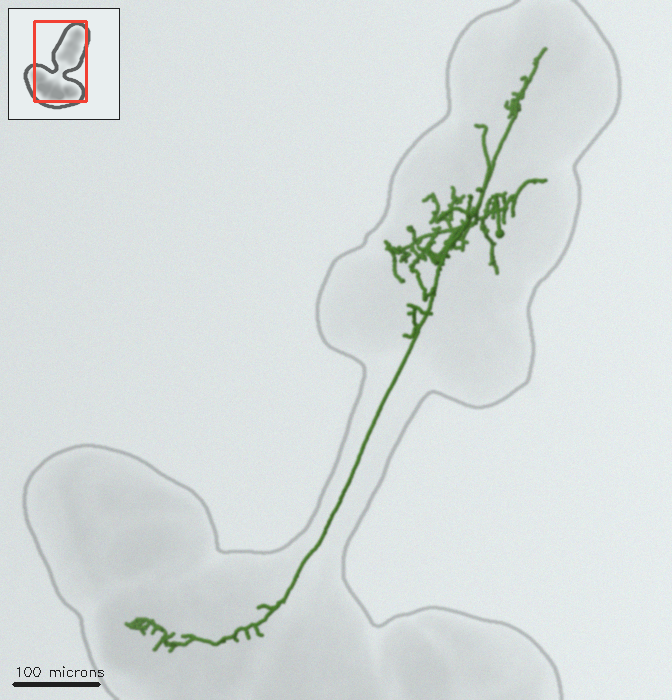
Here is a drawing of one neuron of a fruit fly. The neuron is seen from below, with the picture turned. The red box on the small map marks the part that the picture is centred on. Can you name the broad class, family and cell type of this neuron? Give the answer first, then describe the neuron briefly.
Its broad class is ascending neuron. The family is hemilineage 05B. The cell type is AN05B052. It reaches both the brain and the nerve cord, passing through the neck. By the scale bar it is about 700 microns tall in this view. Dozens of branch ends can be seen.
